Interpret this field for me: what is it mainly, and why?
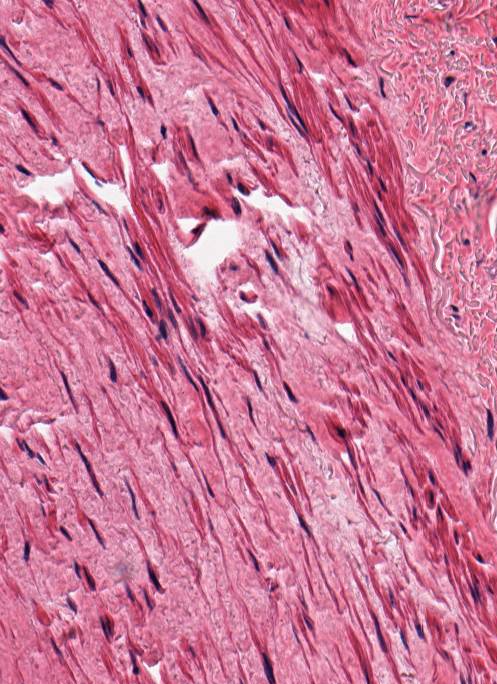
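I'd call this the tunica media of an artery: nearly the whole field is closely packed, elongated spindle cells lying parallel.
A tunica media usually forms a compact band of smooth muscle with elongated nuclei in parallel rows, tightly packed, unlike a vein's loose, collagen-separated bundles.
These cells run obliquely from upper left towards lower right, and I see no epithelium anywhere. In the upper right corner, there's a paler pink zone of wavy fibres with very few nuclei.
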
